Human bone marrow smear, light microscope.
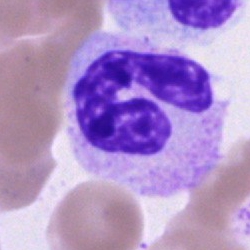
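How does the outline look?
Roughly round and smooth.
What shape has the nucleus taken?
It is bent into a horseshoe that opens toward the right.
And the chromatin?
Coarse and clumped, with dark and paler patches, and I see no nucleoli.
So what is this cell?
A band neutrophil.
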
